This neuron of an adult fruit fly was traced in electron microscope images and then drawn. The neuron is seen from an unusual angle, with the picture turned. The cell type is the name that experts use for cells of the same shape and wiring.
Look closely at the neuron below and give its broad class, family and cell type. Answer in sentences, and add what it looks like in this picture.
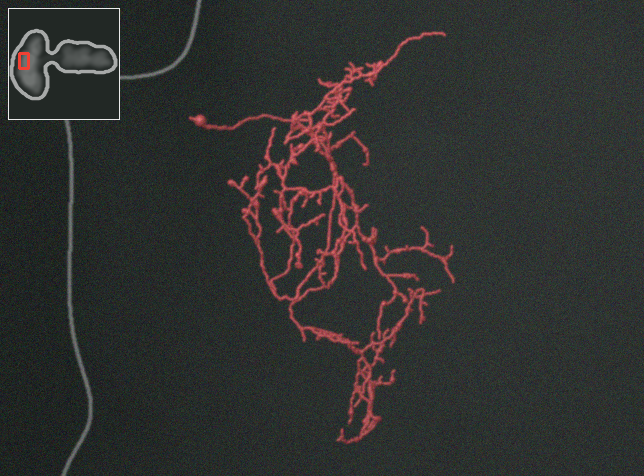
Its broad class is central-brain intrinsic neuron. The family is hemilineage TRdm. Its cell type is GNG239. It lies in the brain. Dozens of branch ends can be seen.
